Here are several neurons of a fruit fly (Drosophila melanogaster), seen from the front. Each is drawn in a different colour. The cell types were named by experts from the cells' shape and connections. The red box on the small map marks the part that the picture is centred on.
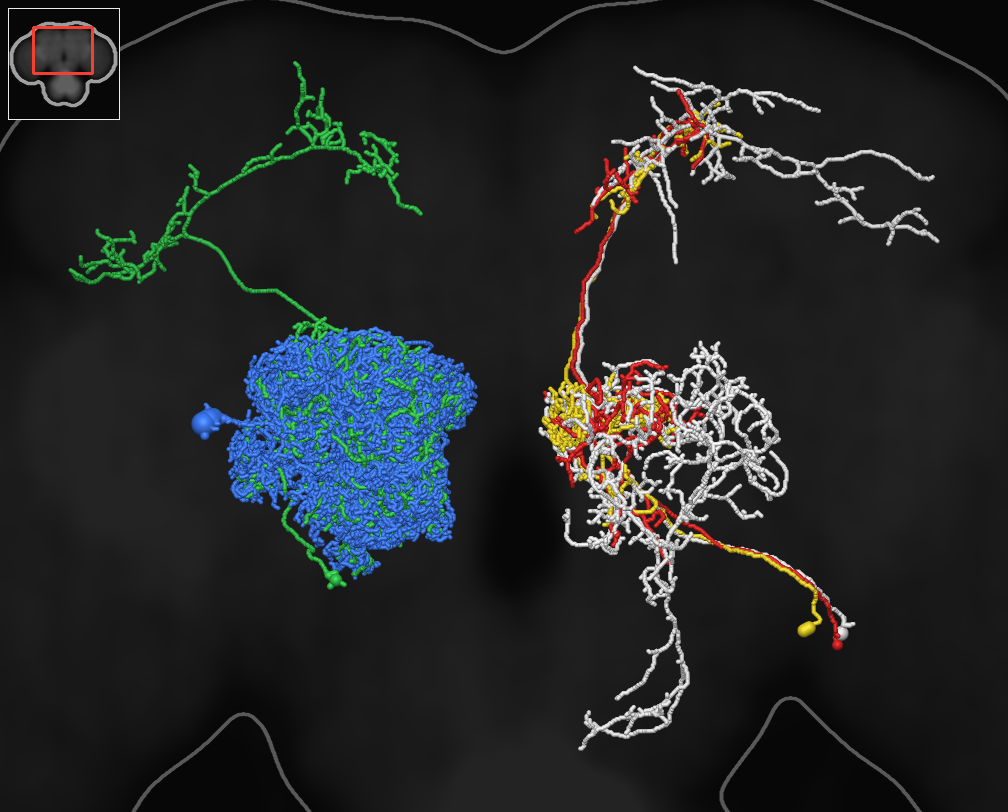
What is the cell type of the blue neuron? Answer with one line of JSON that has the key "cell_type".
{"cell_type": "lLN2F_b"}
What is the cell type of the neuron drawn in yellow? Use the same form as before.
{"cell_type": "M_lvPNm26"}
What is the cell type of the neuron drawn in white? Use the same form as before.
{"cell_type": "M_lvPNm24"}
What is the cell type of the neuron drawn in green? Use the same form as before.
{"cell_type": "M_vPNml50"}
